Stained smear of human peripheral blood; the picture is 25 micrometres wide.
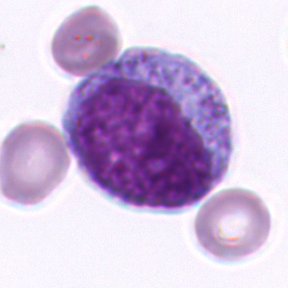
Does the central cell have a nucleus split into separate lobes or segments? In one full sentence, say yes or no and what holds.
No, in this cell the nucleus is one undivided round, oval or kidney-shaped compact mass.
